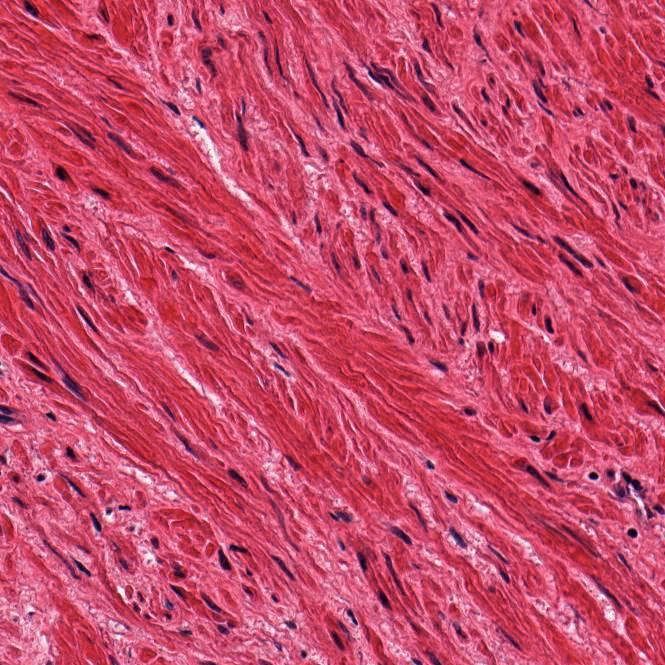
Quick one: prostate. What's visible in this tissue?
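The field consists mainly of long fibre bundles running diagonally from upper left to lower right. At the lower left and at the right edge, some bundles are cut across, giving rounded cell profiles rather than long fibres. Nuclei are dark, elongated and cigar-shaped, lying parallel to the fibres. Cytoplasm stains a deep, even pink-red with eosin.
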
